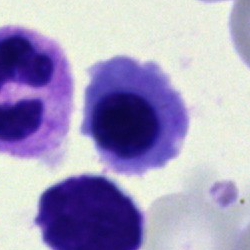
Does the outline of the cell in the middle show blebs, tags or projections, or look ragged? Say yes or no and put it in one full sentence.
Yes, this cell's edge is broken by ragged or frayed parts, projections, blebs or tags.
